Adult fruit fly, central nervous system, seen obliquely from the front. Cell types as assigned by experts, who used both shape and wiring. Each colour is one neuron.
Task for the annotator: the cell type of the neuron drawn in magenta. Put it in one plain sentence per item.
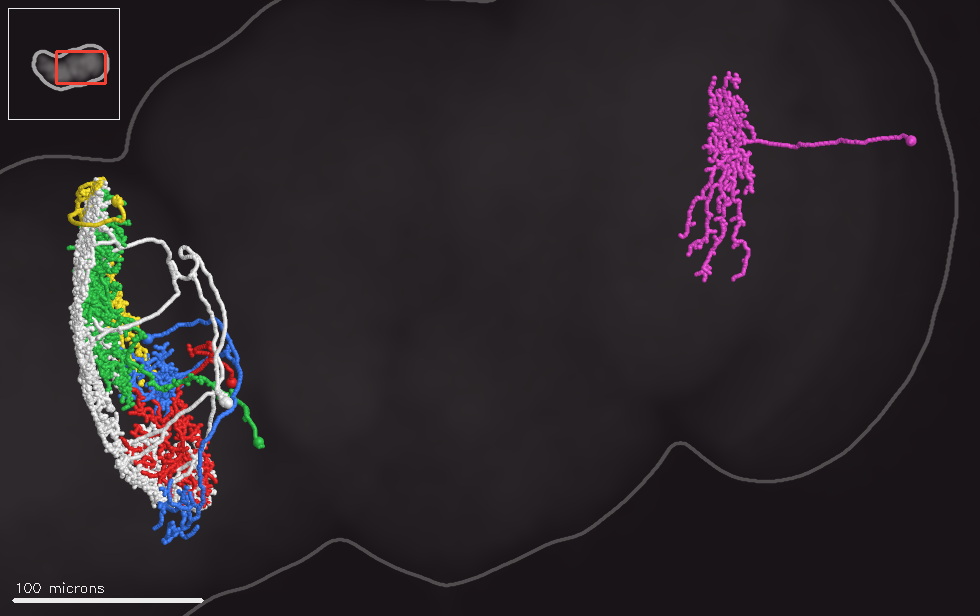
The cell type is Tm23.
